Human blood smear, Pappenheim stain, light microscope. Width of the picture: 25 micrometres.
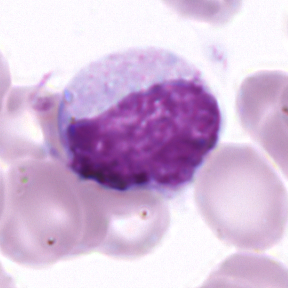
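Metamyelocyte, the cell in the middle of this stained peripheral blood smear. Its outline, I'd say, is smooth and rounded. Following the cytoplasm, I find it forms a broad crescent above and to the left of the nucleus, sprinkled with many fine pink-violet granules. I can't find any vacuoles in it.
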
